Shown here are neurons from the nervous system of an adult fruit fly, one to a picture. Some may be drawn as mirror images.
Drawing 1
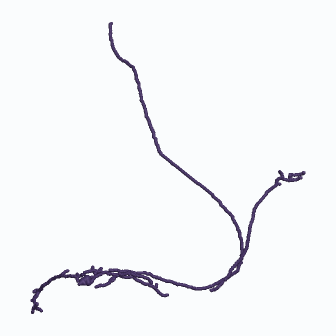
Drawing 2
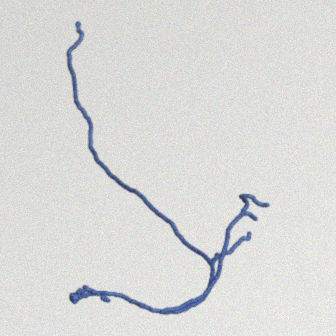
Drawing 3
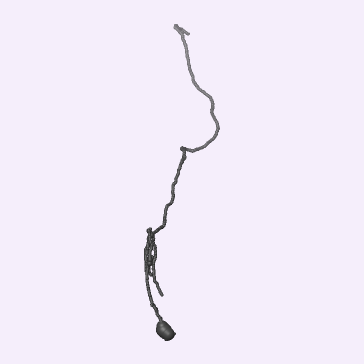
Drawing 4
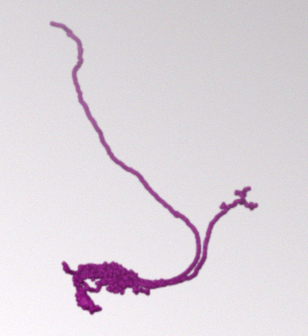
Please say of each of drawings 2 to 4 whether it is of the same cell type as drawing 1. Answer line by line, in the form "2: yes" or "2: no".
2: yes
3: no
4: no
